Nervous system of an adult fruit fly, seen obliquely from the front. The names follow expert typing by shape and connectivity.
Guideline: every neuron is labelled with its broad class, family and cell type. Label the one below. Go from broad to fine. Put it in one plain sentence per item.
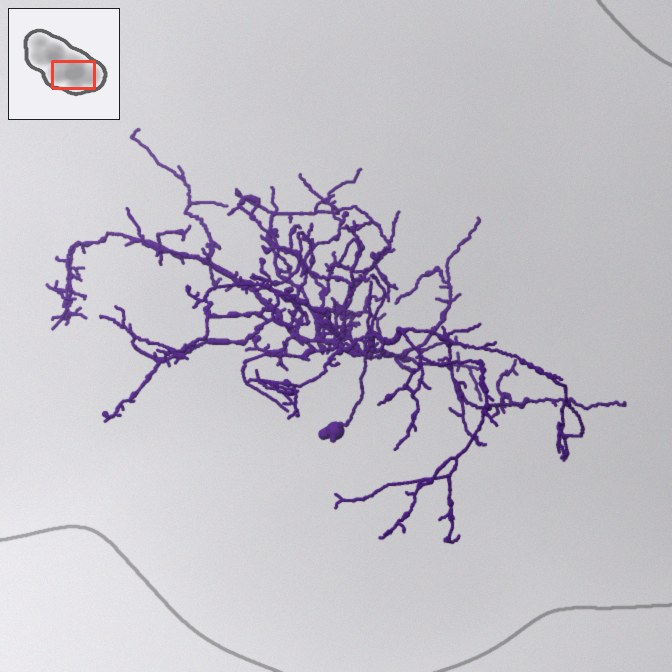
A nerve-cord intrinsic neuron of hemilineage 00A, type IN00A038.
